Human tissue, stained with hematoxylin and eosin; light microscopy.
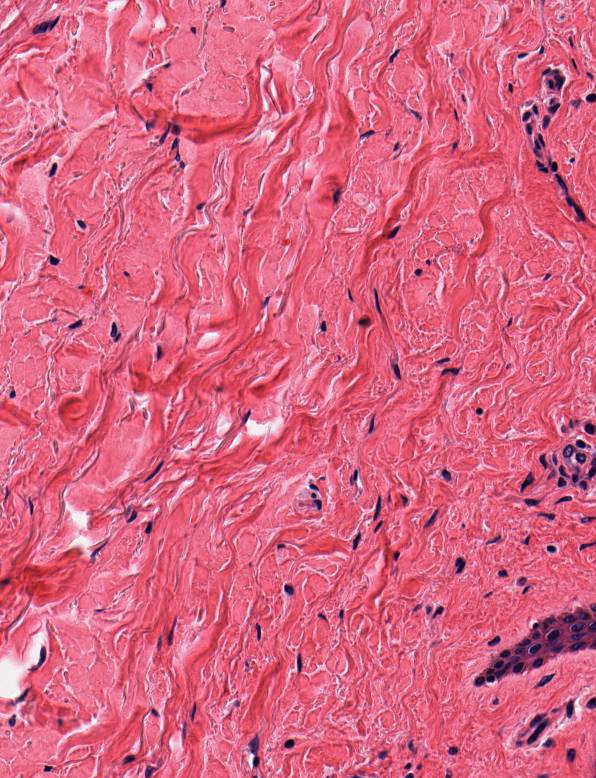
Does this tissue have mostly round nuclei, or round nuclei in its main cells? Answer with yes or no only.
No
